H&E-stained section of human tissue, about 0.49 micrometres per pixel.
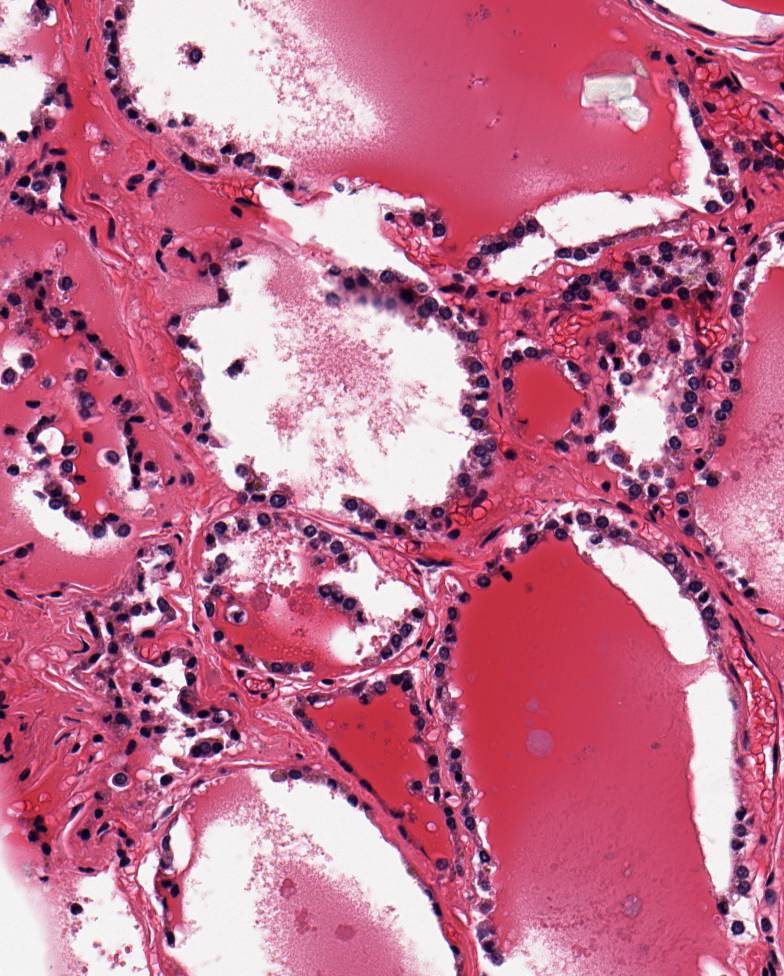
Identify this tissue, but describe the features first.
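Closed follicles of widely varying size, filled with pink material and parted by thin septa, occupy the whole field. One layer of low cuboidal to flattened cells, with small, round, dark nuclei, lines each. Thin fibrous stroma between them holds elongated spindle-shaped nuclei. This is thyroid.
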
